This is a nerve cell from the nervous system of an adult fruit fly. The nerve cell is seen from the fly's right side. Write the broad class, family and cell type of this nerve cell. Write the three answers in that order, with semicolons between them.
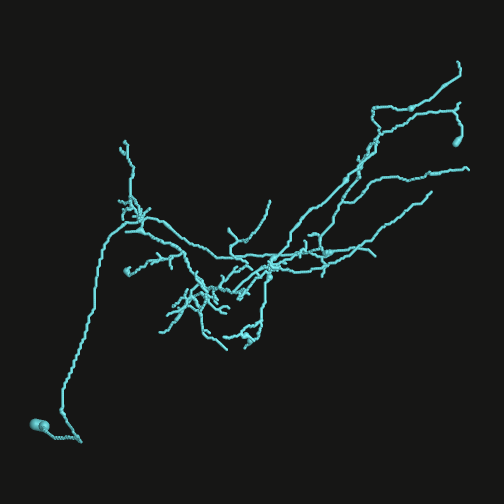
nerve-cord intrinsic neuron; hemilineage 20A.22A; IN20A.22A092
